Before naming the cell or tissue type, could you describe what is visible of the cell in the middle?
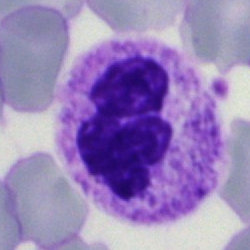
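The nucleus shows no nucleoli. Abundant pale pinkish-lilac cytoplasm surrounds it on all sides, with purple granules scattered throughout and no clear vacuoles. So this one's a segmented neutrophil.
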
